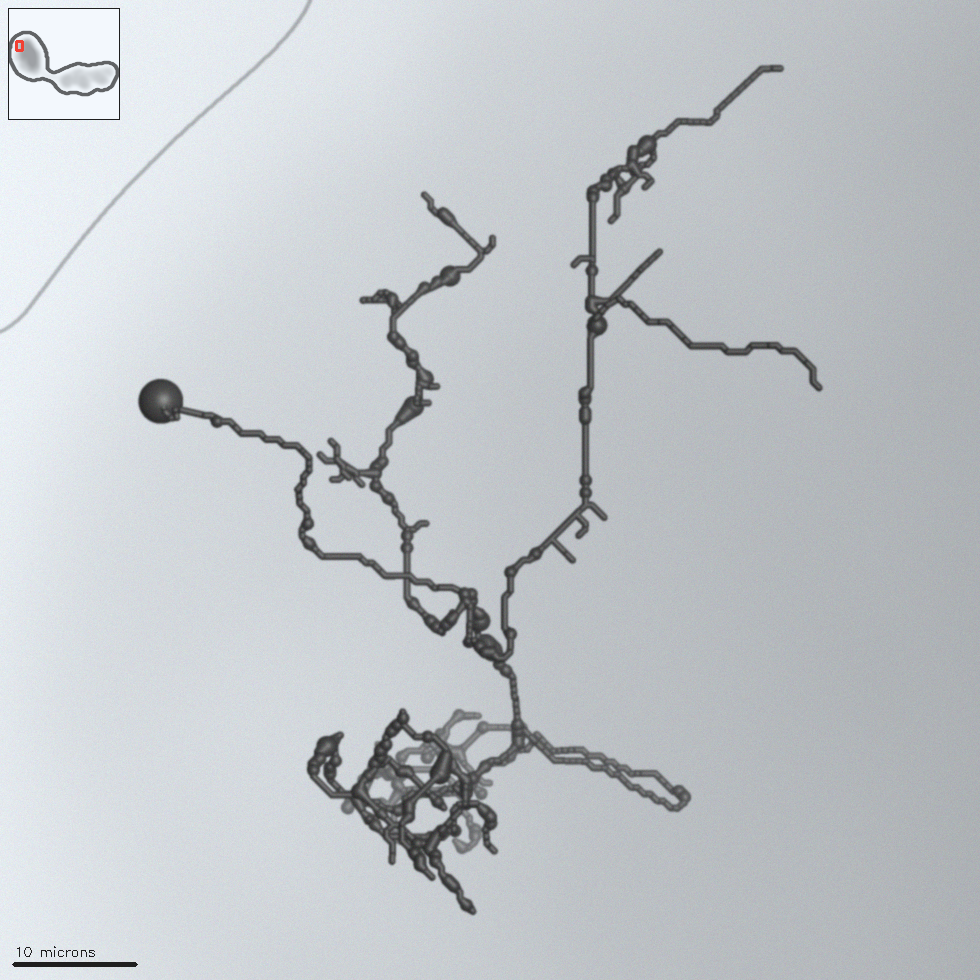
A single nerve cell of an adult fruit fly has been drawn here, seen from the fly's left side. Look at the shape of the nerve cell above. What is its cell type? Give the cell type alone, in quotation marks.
"PAM13"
